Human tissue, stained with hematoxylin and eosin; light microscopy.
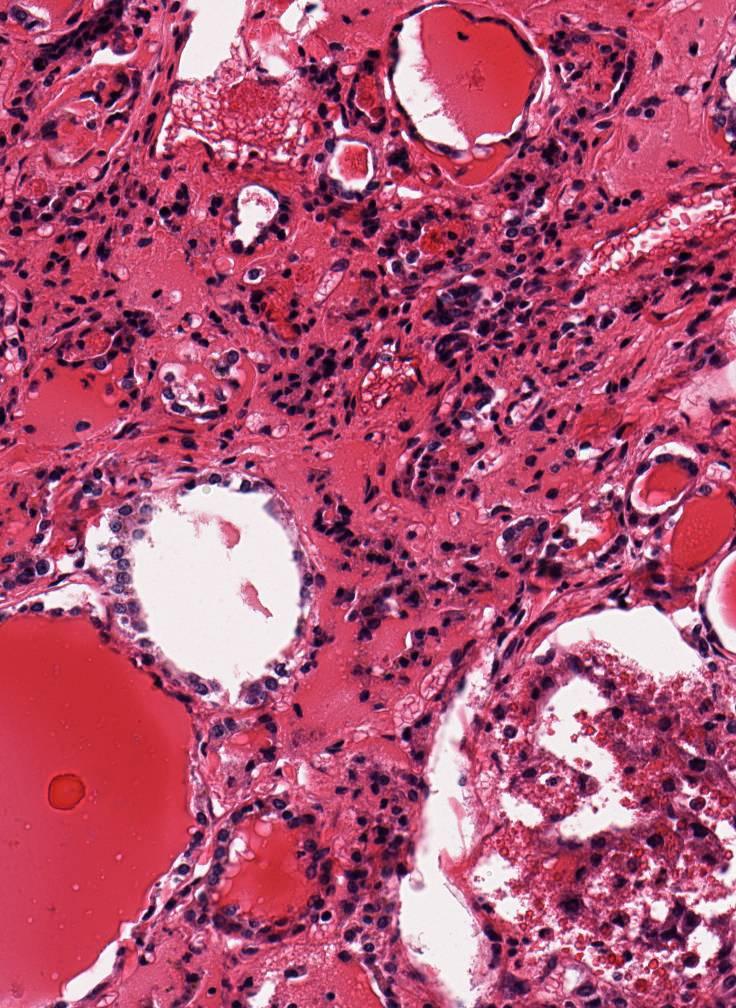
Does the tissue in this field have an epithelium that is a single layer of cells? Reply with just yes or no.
Yes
